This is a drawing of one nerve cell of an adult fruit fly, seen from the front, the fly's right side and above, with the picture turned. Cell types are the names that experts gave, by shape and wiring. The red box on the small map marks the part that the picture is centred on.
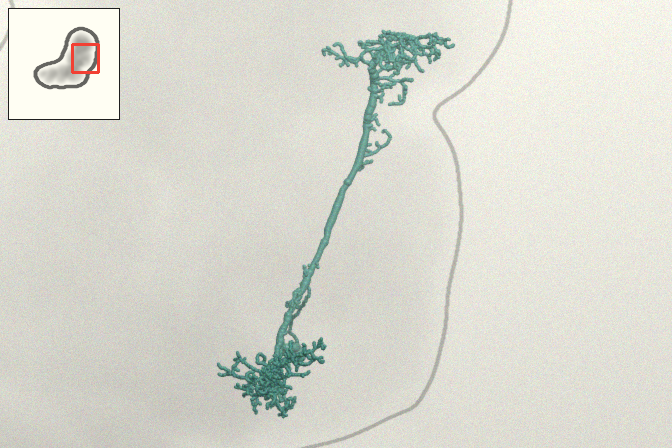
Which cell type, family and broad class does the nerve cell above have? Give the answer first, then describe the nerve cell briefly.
Its cell type is SAD096. The family is hemilineage LB0. Its broad class is central-brain intrinsic neuron. The picture shows dozens of branch ends. As drawn here it is taller than it is wide.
